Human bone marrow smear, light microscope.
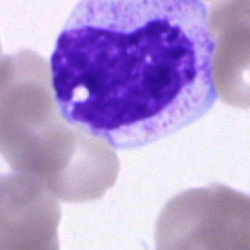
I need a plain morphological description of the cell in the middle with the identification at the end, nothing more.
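The cell has a roughly round, smooth outline. Its nucleus forms a single unsegmented mass, and no nucleoli can be made out within it. In the lower left part of the nucleus there is a small, round, clear spot. This cell is a metamyelocyte.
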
